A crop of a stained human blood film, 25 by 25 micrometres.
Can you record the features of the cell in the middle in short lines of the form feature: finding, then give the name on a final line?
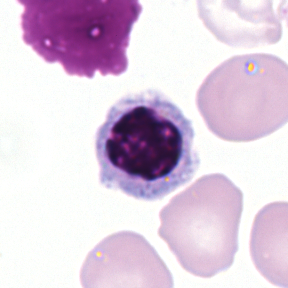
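Outline: roundish, edge faintly ragged and fuzzy
Nucleus: fills most of cell, roughly central
Chromatin: dark, coarsely clumped, small lighter patches between clumps
Cytoplasm: no clear vacuoles
Name: normoblast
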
